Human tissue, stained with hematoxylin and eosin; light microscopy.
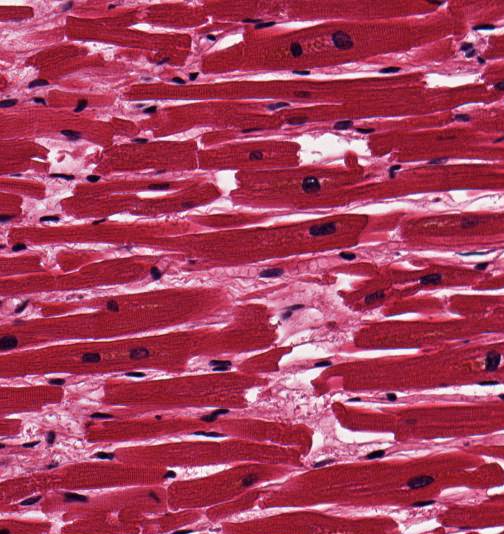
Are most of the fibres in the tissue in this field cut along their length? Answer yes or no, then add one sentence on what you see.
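Yes. Muscle fibres cut lengthwise run roughly horizontally across the whole field.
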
